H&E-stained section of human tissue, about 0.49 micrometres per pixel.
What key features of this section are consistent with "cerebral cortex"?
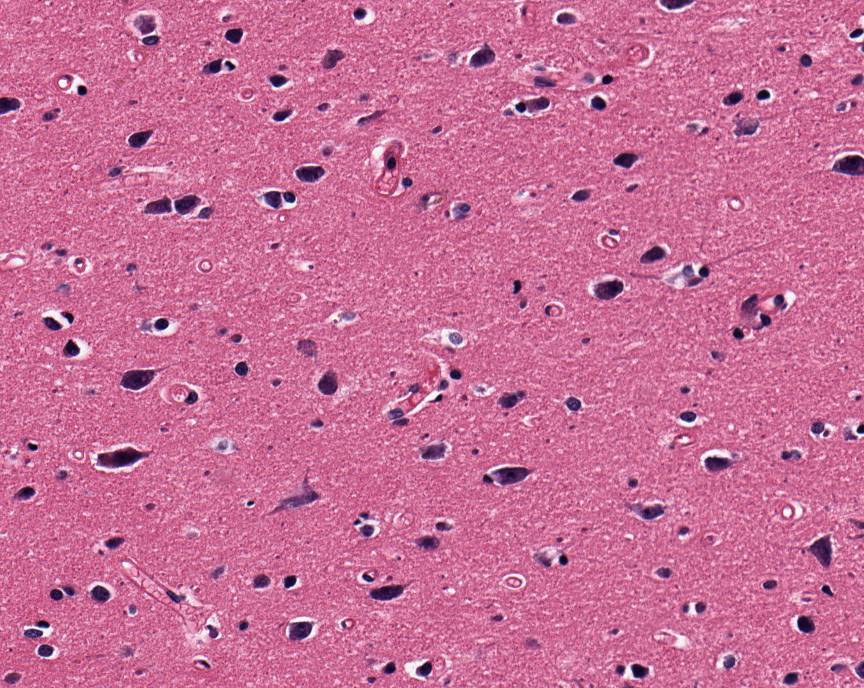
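This is cerebral cortex. Look first at the background: a finely granular pink neuropil fills the whole field, with no epithelium, glands or other organised units. The nuclei lie singly and fairly evenly spread rather than in clusters. Most are small, round and dark, with little or no visible cytoplasm.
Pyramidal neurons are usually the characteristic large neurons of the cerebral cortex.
Here a few neurons have angular, dark purple, shrunken cell bodies, and one at lower left of centre tapers into a process.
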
